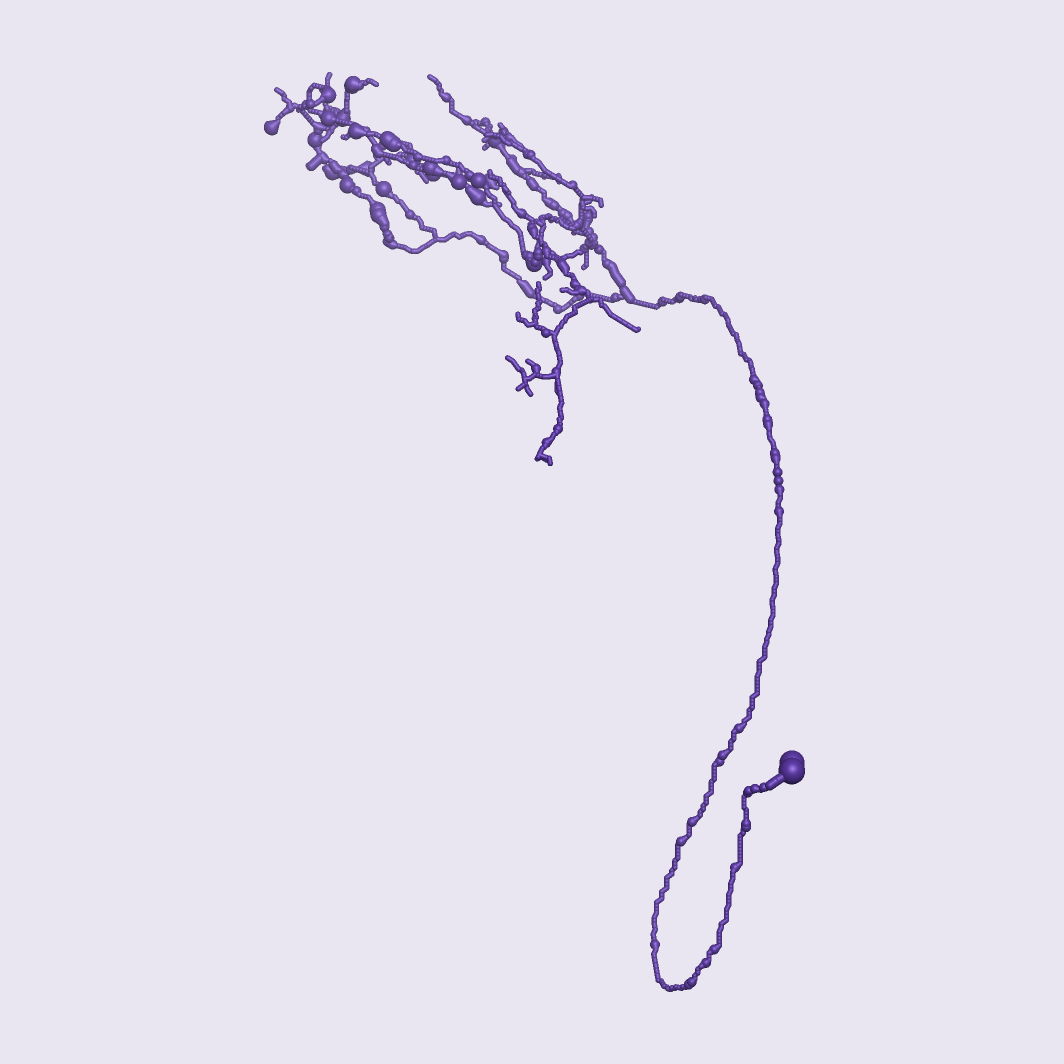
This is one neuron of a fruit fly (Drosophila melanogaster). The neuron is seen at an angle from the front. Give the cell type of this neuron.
CB4138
